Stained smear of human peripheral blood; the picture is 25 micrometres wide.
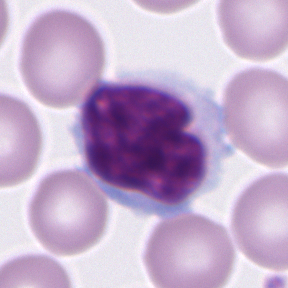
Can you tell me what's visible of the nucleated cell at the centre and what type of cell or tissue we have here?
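The nucleus occupies most of the cell and has a notch cut into its right side. The outline of the cell is ragged, bearing fine irregular projections along its edge. No vacuoles are present in the cytoplasm. The cell is a typical lymphocyte.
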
